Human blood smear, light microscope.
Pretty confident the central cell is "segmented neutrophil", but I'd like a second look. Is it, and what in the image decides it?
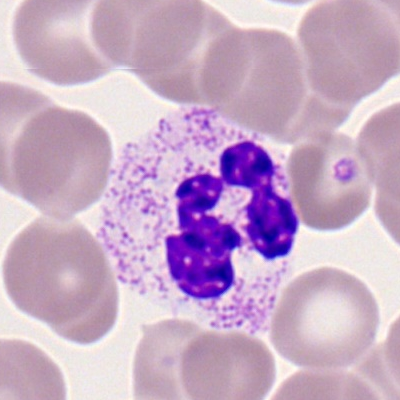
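The granules in the cytoplasm are fine and pink-violet, a feature that belongs with segmented neutrophil and not with eosinophil.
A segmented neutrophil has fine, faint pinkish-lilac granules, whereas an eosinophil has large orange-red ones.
The cytoplasm is plentiful and pale, with the granules scattered through it, which also argues against eosinophil.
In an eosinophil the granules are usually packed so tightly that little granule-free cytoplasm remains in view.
The chromatin is dense and dark purple, in keeping with segmented neutrophil.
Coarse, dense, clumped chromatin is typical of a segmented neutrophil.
No nucleoli are seen, the outline is roughly round, and red cells lie close on all sides. On these grounds, segmented neutrophil is the right name for this cell.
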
